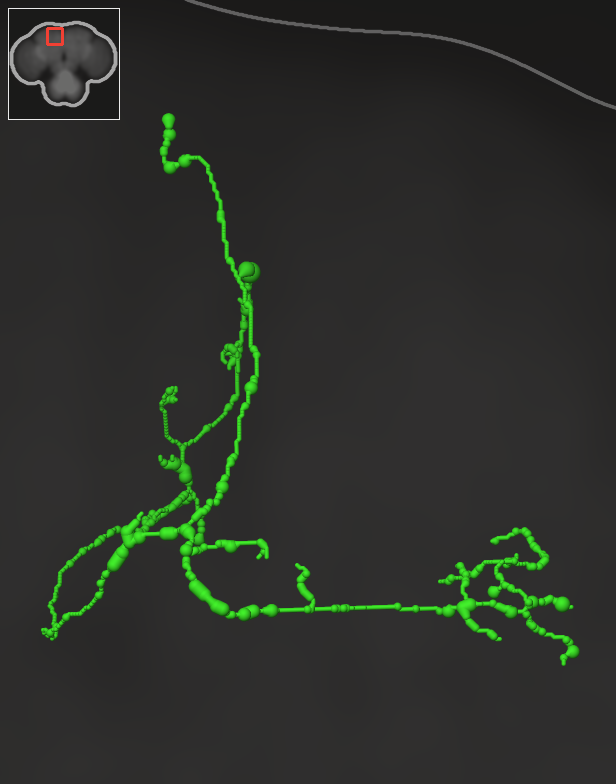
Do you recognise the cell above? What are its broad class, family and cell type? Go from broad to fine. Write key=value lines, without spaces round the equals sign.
broad_class=central-brain intrinsic neuron
family=class Kenyon Cell
cell_type=KCa'b'-ap1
